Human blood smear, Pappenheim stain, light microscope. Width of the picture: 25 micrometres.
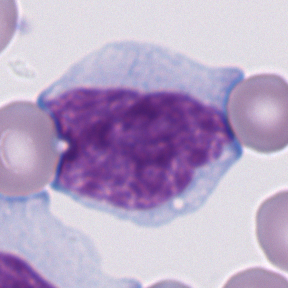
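Myeloblast. Notice the outline of the cell, which is irregular and angular, with pointed corners instead of a smooth round edge. The nucleus measures about 16 by 10 micrometres. Above it the cytoplasm forms its widest band, and the outer edge of this cytoplasm is a deeper blue than its inner part. No granules are visible in the cytoplasm.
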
